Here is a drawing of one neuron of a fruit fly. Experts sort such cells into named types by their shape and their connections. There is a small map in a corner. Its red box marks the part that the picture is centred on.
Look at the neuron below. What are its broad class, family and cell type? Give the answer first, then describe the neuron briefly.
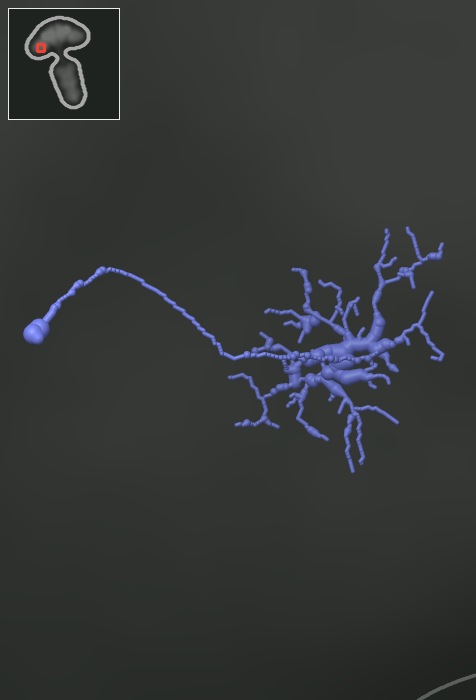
Its broad class is optic-lobe intrinsic neuron. The family is Dm. It is of cell type Dm8a. It is in the brain and does not reach the nerve cord. Dozens of branch ends can be seen.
